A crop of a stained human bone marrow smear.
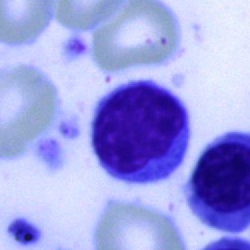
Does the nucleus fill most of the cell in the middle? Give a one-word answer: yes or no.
Yes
